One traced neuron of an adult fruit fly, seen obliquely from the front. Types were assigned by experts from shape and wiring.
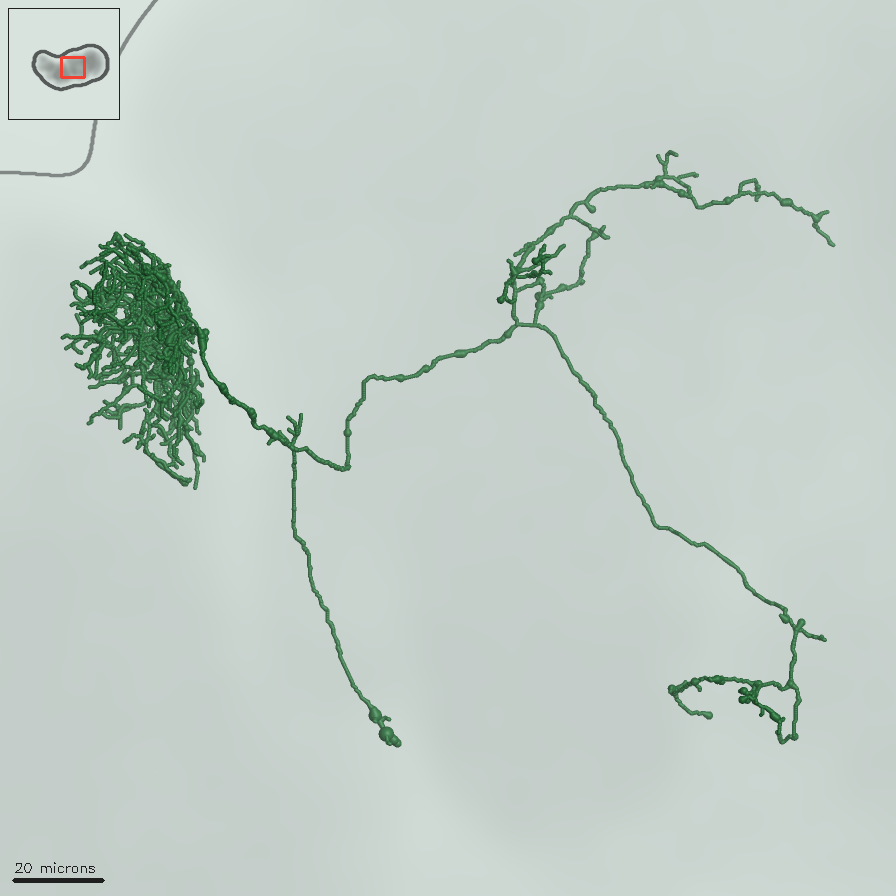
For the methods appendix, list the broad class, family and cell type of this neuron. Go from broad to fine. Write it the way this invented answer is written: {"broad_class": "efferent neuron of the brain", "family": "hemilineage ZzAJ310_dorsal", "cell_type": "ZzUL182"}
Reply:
{"broad_class": "visual projection neuron", "family": "LoVP", "cell_type": "LoVP89"}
